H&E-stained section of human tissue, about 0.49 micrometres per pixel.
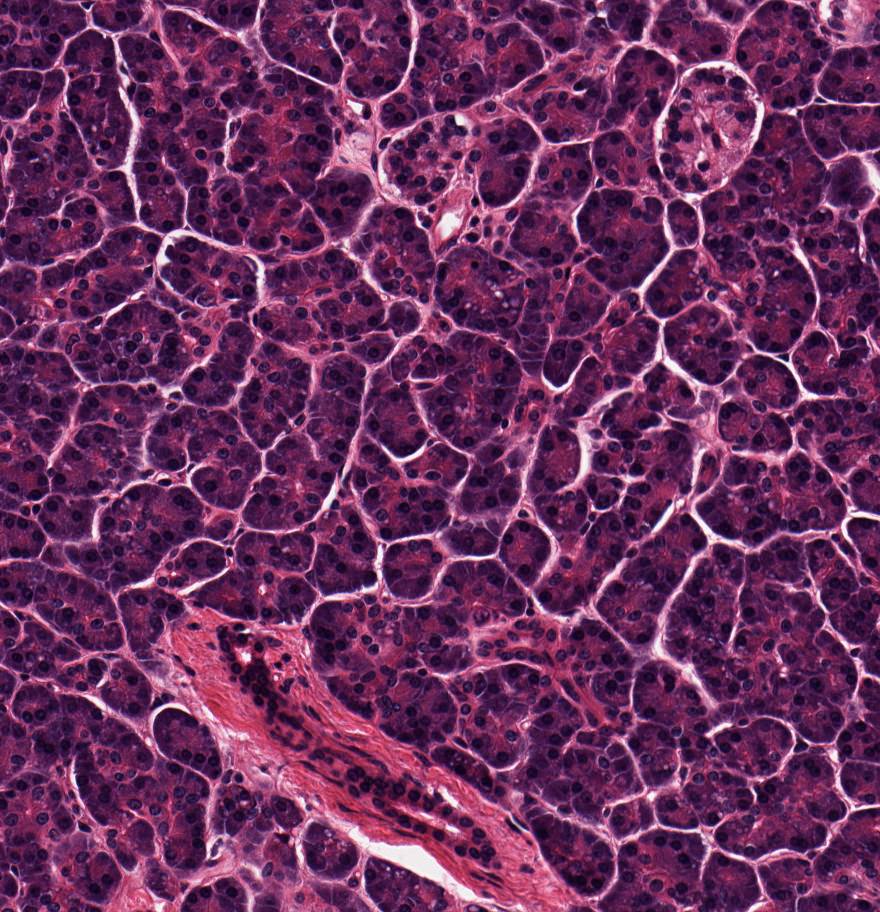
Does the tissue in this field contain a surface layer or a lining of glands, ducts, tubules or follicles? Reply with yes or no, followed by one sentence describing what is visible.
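Yes. Closely packed rounded acini fill nearly the whole field.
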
